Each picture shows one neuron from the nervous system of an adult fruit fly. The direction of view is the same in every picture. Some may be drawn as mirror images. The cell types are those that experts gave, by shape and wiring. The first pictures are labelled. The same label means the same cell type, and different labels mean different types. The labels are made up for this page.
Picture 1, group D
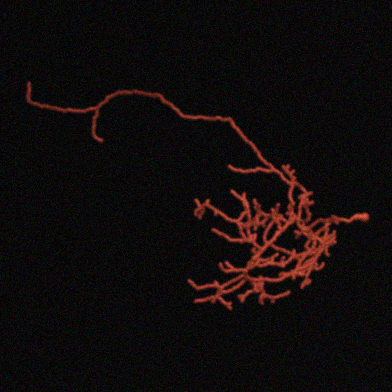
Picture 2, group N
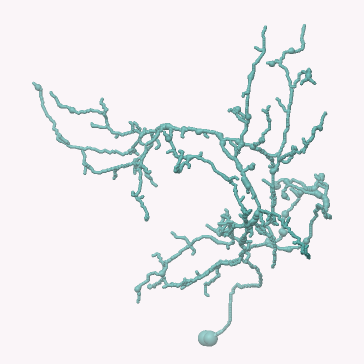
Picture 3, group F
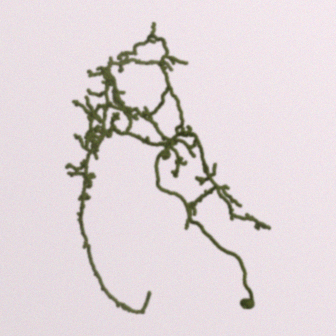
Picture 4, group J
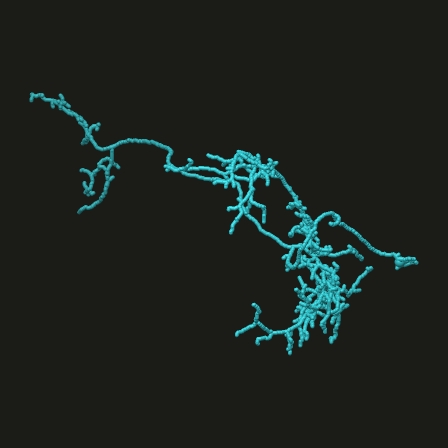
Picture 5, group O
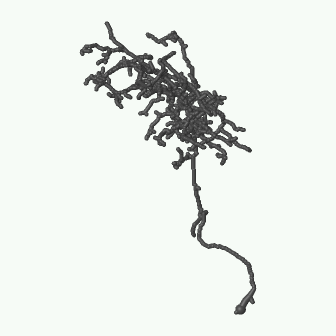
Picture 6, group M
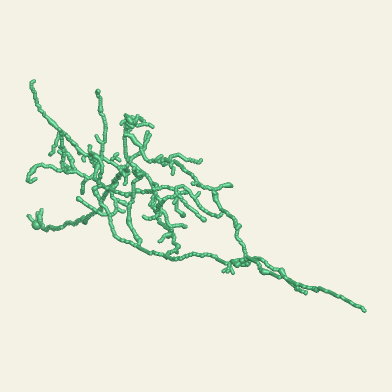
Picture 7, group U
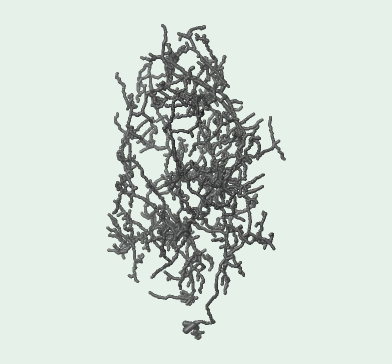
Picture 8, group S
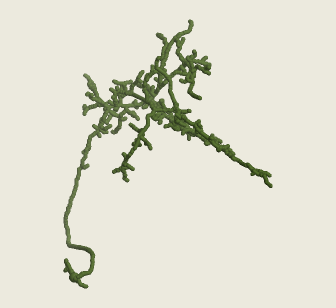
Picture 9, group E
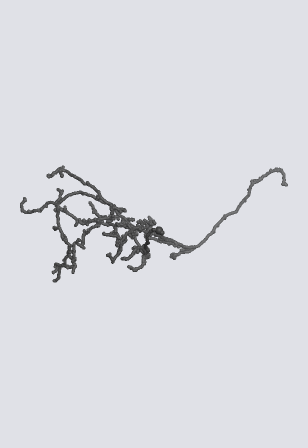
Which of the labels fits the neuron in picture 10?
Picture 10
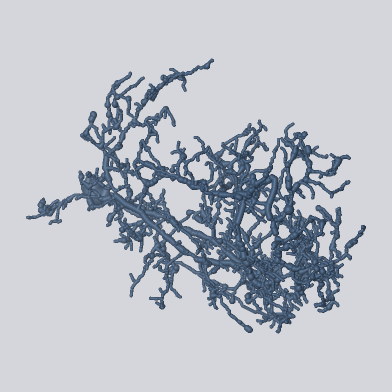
group U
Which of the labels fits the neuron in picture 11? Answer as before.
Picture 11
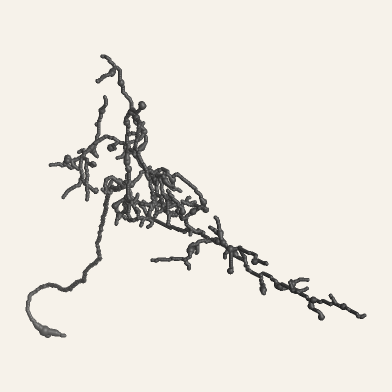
group M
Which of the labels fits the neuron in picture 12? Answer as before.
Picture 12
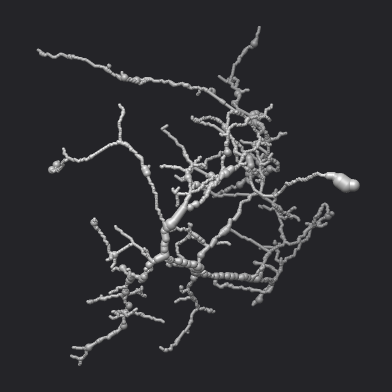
group D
